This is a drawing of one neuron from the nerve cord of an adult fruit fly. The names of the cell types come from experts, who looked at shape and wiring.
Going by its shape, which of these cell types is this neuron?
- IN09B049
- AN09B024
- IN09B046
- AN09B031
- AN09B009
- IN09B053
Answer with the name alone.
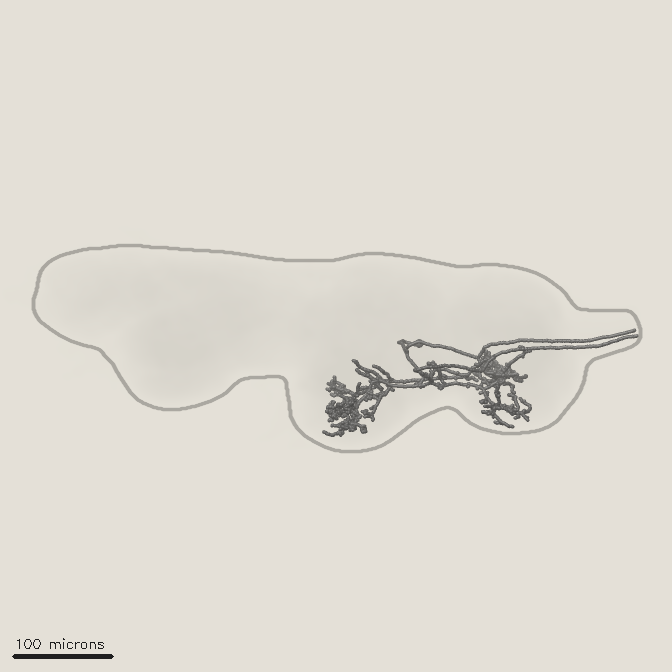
AN09B031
